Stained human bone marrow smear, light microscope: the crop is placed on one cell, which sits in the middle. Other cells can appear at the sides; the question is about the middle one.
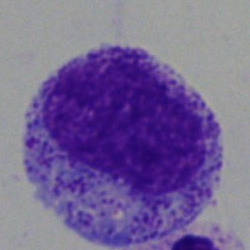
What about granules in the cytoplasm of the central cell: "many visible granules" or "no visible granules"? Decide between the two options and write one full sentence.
The cytoplasm of this cell holds many visible granules.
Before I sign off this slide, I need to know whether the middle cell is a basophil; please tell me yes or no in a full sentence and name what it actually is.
No, the centred cell is a promyelocyte instead of a basophil.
